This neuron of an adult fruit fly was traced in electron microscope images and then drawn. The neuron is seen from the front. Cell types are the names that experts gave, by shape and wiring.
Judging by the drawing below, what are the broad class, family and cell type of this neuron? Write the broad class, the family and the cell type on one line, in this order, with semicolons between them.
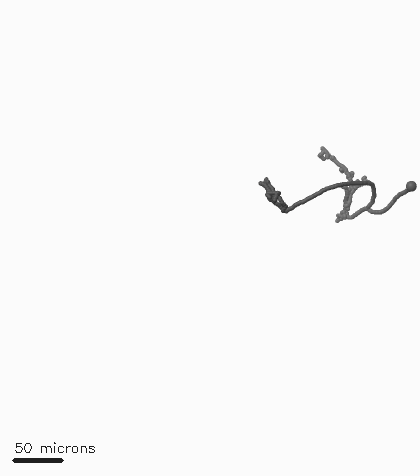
central-brain intrinsic neuron; hemilineage SLPa&l1_lateral; PLP046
